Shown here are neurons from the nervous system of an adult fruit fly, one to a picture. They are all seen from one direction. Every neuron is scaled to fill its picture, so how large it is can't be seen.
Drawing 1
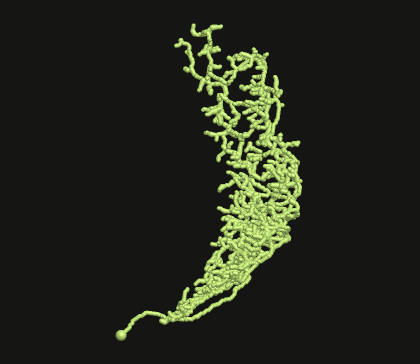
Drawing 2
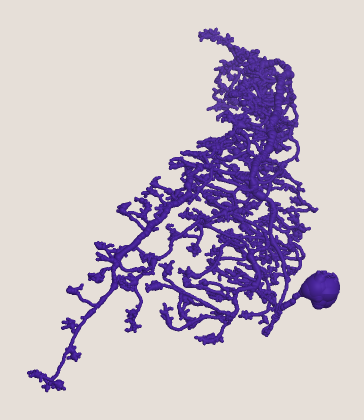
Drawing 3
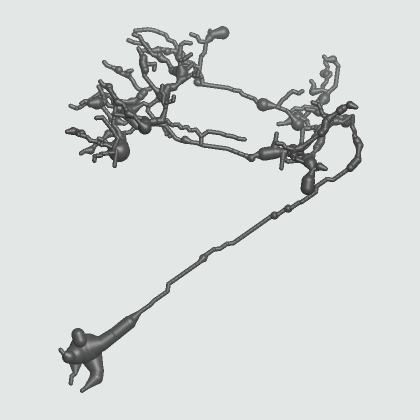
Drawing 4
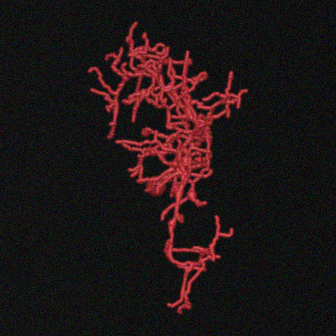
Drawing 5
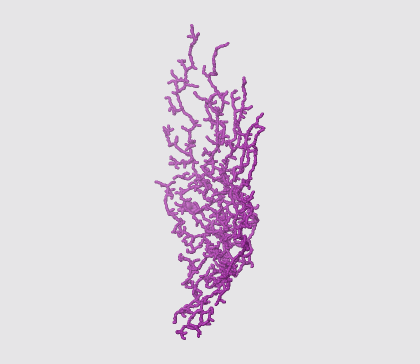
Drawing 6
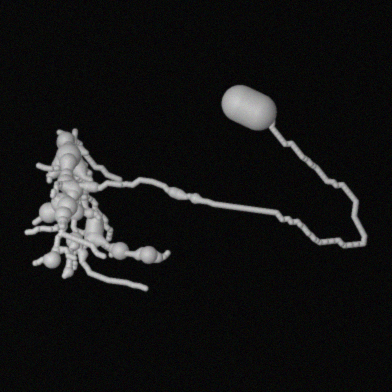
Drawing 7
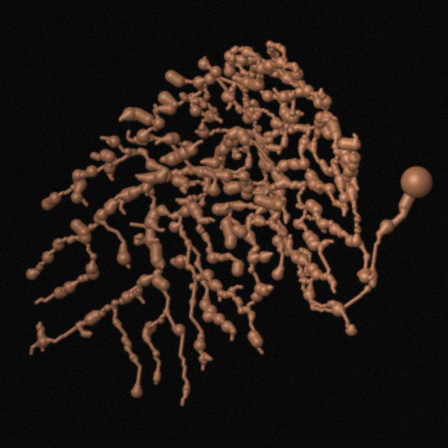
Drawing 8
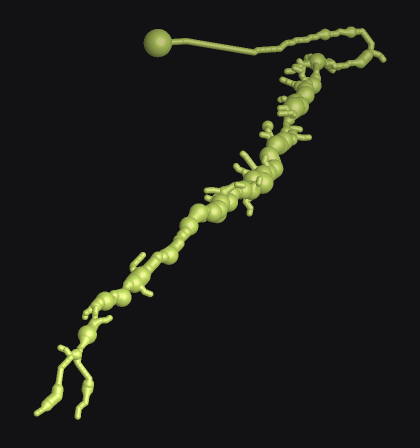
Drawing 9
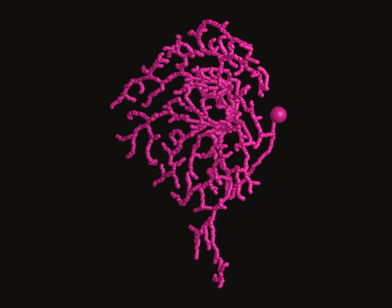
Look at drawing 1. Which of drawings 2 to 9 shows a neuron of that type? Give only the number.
2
